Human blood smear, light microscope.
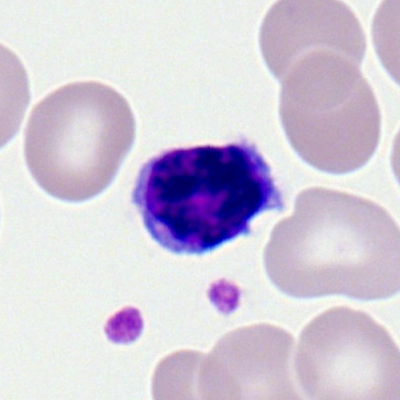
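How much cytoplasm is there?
Just a scant pale blue rim round the nucleus, easiest to see along the lower left edge.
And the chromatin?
Dark purple, coarsely clumped.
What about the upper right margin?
Ragged, with fine short projections.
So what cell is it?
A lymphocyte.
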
